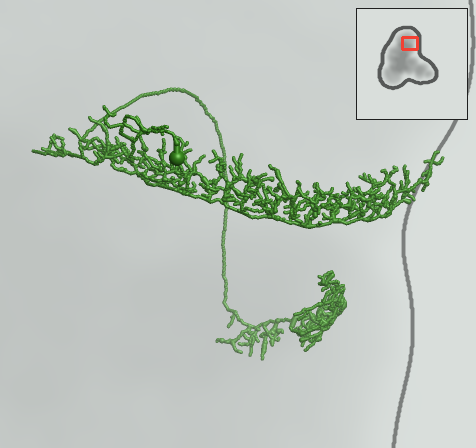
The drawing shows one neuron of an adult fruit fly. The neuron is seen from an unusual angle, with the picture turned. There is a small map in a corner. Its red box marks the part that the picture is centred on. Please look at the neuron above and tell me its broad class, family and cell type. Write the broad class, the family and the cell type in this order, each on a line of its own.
optic-lobe intrinsic neuron
TmY
TmY19a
